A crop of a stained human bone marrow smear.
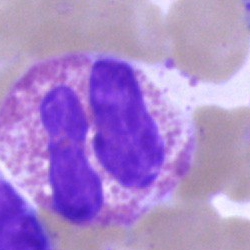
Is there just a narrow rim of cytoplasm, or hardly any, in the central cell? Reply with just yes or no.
No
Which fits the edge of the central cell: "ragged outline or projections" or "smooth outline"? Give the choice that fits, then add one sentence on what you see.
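Smooth outline. The cell outline is round and smooth.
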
